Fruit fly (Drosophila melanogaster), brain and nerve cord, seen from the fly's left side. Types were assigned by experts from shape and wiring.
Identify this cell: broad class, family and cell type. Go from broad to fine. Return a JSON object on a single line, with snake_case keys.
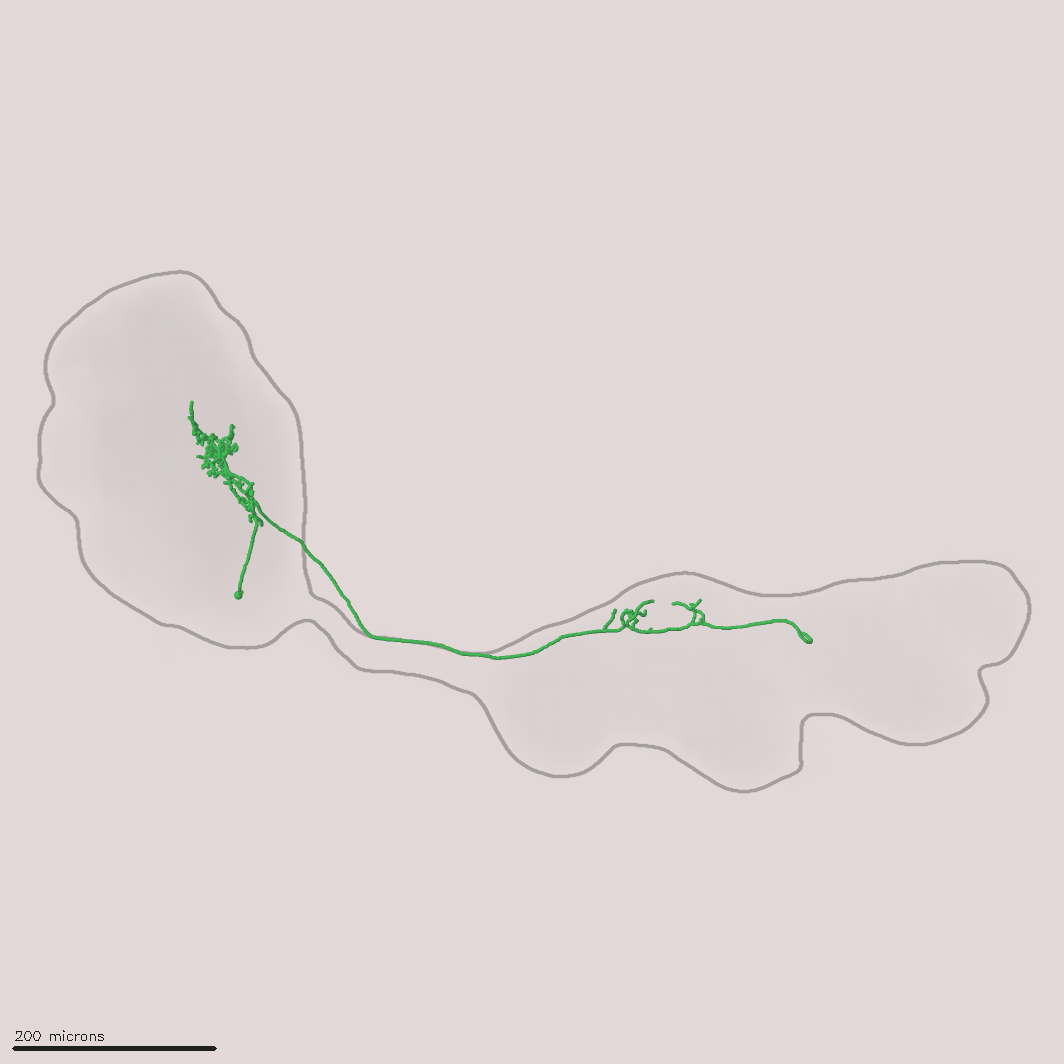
{"broad_class": "descending neuron", "family": "hemilineage LB12", "cell_type": "DNg02_d"}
